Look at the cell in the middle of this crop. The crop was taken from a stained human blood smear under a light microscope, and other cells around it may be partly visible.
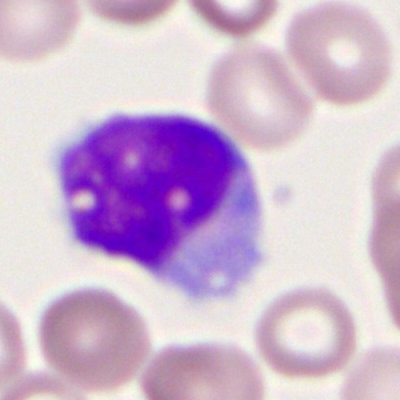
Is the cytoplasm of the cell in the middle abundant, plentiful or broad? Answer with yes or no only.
No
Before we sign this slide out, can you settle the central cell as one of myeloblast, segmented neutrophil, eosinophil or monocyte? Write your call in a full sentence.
The middle cell in this particular crop is a monocyte.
